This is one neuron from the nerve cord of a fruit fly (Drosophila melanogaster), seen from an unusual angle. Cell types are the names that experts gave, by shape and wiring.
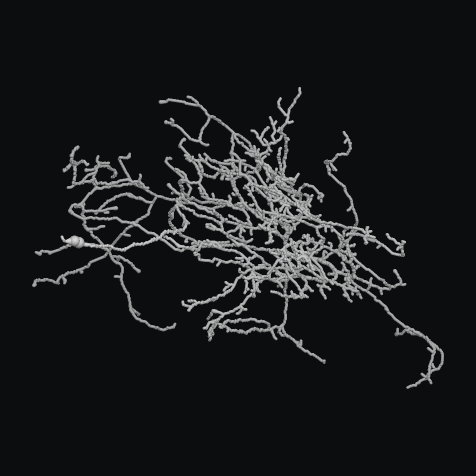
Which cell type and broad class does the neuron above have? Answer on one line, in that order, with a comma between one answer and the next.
INXXX242, nerve-cord intrinsic neuron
